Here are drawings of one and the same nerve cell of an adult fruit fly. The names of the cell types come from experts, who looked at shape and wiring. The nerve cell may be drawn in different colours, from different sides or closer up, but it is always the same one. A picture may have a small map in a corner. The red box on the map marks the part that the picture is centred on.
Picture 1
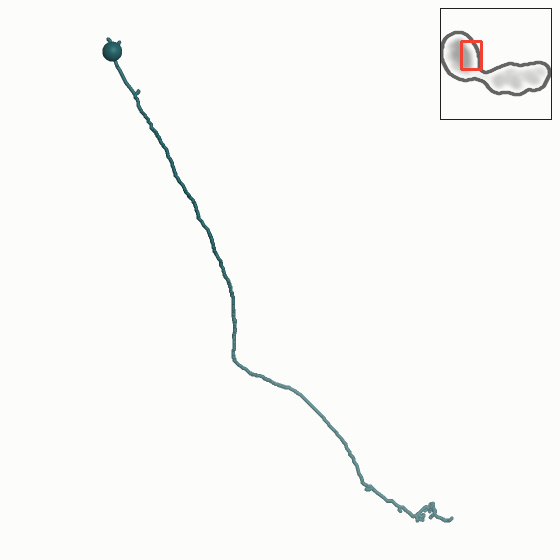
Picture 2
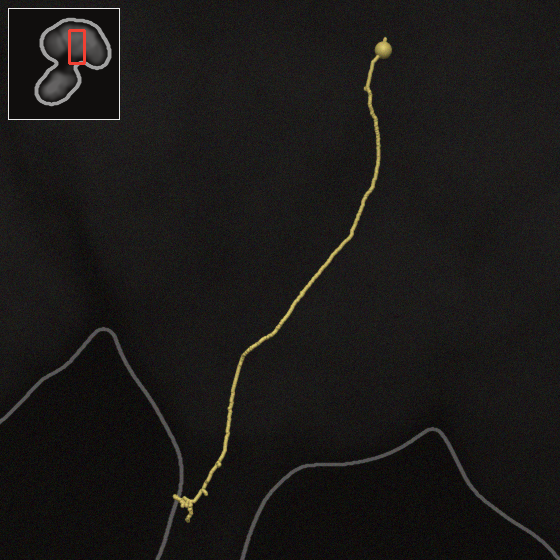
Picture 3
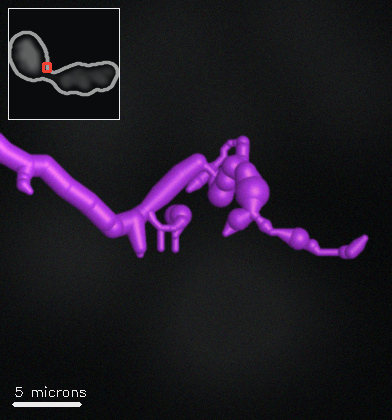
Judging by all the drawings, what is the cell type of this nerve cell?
ITP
